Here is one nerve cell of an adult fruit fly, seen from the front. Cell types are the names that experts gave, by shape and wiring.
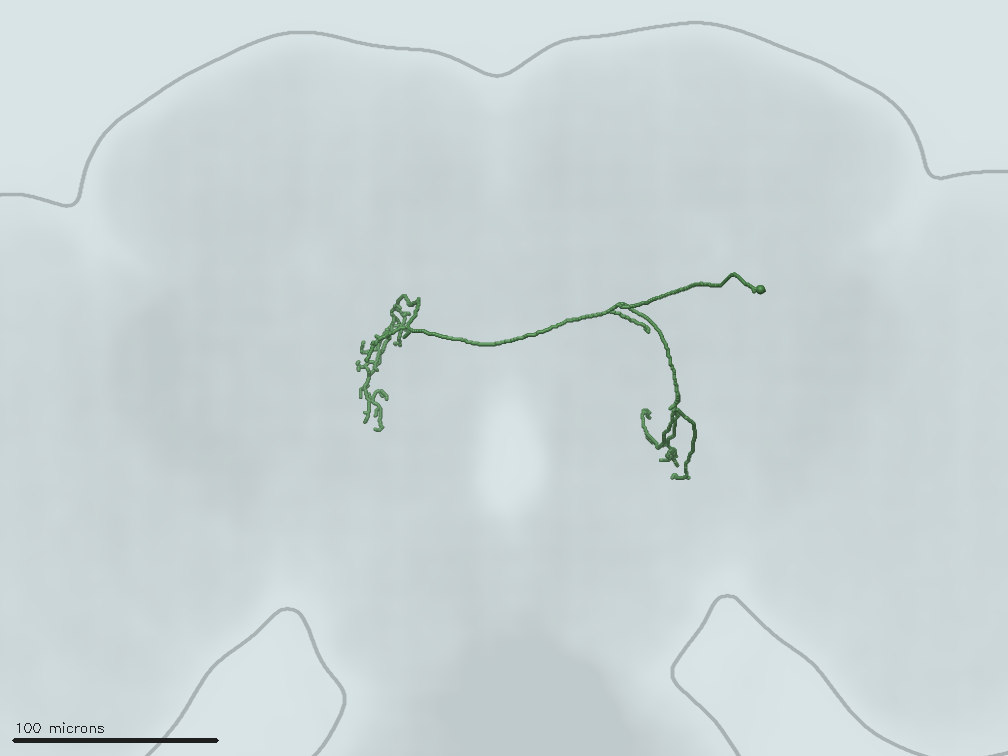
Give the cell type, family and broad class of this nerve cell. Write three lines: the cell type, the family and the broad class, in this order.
LAL096
hemilineage AOTUv3_ventral
central-brain intrinsic neuron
